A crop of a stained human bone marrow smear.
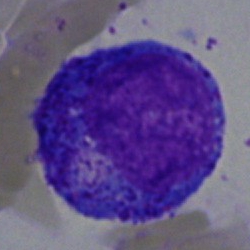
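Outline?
Roughly round; edge slightly rough and fuzzy.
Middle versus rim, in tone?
Middle more reddish-purple; rim blue.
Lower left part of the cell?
Paler patch with whitish speckling.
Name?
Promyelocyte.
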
